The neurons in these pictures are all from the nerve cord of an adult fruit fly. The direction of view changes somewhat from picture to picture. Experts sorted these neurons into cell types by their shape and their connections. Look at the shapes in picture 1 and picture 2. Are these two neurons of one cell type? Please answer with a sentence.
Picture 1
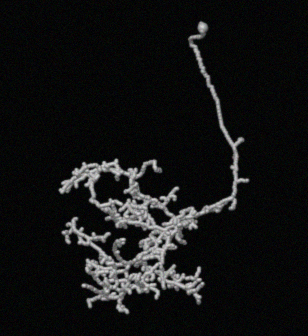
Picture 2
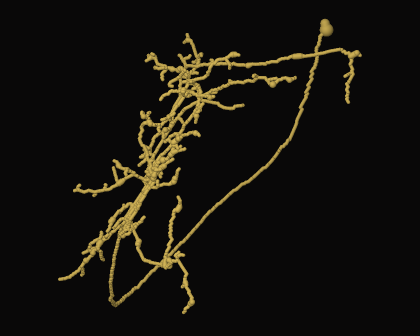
They are of different cell types.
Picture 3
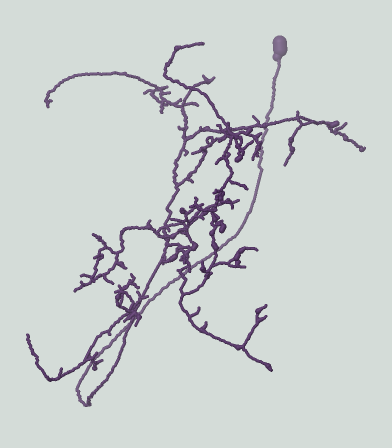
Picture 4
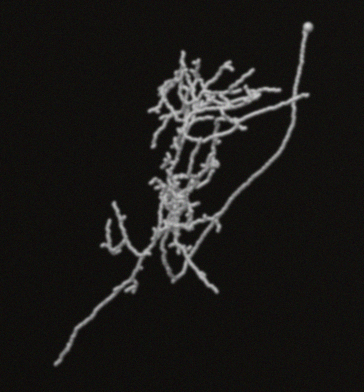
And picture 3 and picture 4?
They are of the same cell type.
